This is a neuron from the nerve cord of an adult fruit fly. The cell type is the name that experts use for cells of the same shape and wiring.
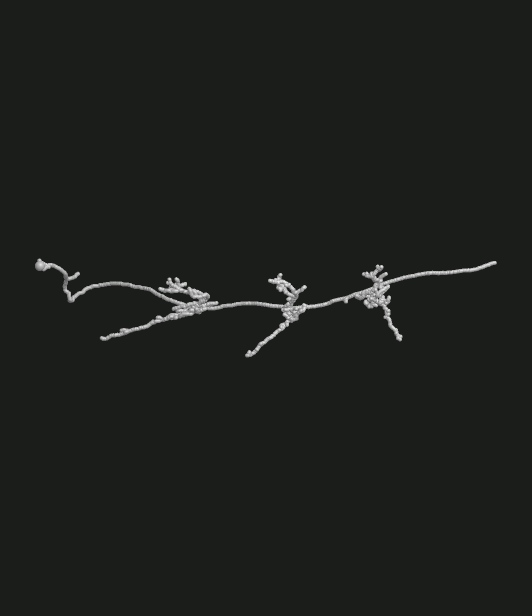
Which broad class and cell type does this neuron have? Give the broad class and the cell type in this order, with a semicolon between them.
ascending neuron; ANXXX120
